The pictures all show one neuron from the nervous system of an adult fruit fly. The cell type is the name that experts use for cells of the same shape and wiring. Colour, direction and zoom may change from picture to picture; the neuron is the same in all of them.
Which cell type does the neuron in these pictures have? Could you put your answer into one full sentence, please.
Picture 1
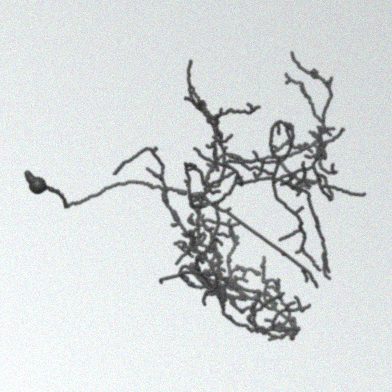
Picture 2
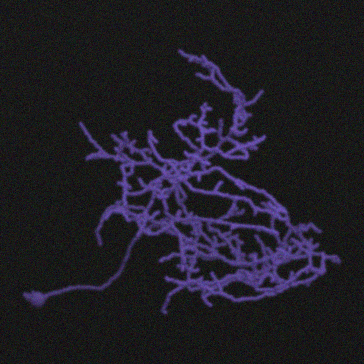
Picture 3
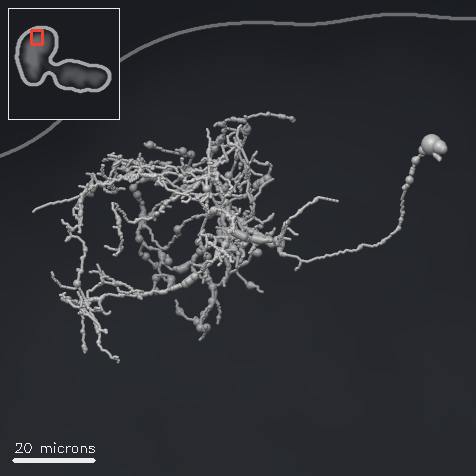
For this neuron, the cell type is CB2298.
